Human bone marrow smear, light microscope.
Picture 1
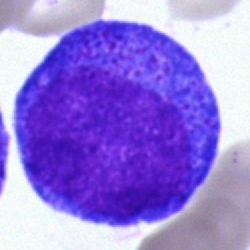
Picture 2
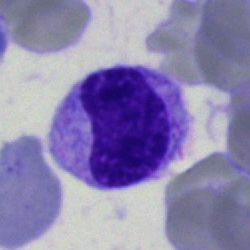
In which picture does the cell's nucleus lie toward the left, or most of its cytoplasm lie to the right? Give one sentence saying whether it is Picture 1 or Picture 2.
Picture 1 features a cell with its nucleus shifted toward the left.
